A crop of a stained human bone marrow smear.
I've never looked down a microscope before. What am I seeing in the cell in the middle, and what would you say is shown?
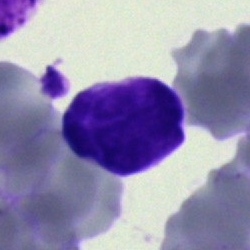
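Look at the outline first: rounded, a little irregular, and wider than it is tall. Almost the entire cell is taken up by the nucleus, whose chromatin stains a dense, dark purple all through. No cytoplasmic granules can be seen. This is a lymphocyte.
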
